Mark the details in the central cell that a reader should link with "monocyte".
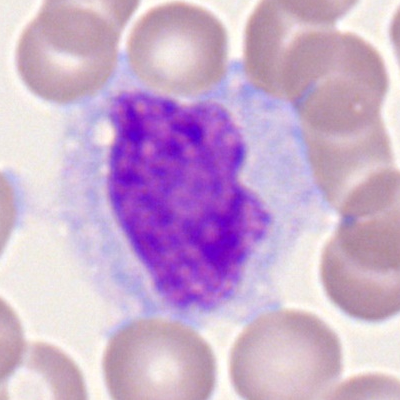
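In this monocyte the nucleus is irregular and folded, with a notch in its right edge.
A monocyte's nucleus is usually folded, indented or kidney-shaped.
The nucleus here therefore goes with the name. A small clear vacuole lies in the cytoplasm just left of the upper part of the nucleus.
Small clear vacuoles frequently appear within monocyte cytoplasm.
This vacuole fits the name as well. The chromatin is lacy, with dark purple clumps separated by paler patches, and the cytoplasm has a fine, dusty texture without coarse granules.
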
